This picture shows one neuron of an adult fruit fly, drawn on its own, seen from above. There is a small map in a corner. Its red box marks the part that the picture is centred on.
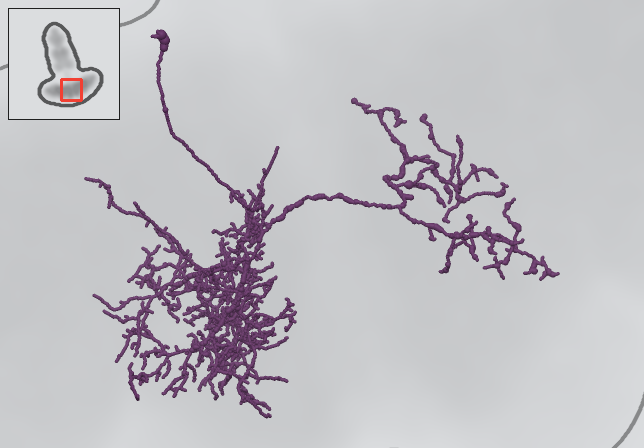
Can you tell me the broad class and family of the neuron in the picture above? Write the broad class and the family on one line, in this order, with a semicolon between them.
central-brain intrinsic neuron; hemilineage DM5_central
